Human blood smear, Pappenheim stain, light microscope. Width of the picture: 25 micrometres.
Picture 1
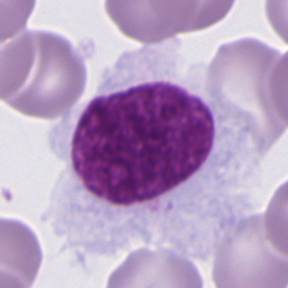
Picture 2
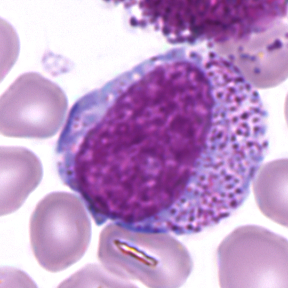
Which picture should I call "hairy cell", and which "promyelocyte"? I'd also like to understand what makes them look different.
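The first picture holds the hairy cell; the second, the promyelocyte. Their borders part ways at once: the hairy cell's outline is irregular and frayed, while the promyelocyte is a rounded oval with a smooth edge. In the hairy cell the cytoplasm is abundant, a wide pale greyish-blue border around the nucleus. The promyelocyte's cytoplasm is lopsided: dark purple granules crowd it on the right side, and the thin rim on the left holds few granules.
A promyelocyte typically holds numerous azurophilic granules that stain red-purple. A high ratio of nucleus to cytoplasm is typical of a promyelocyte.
No nucleoli can be seen in the hairy cell's nucleus.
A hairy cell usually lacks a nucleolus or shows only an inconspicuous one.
Nearby, red cells surround the hairy cell, several touching its edge, and a clump of dark purple granular material lies just above the promyelocyte.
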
